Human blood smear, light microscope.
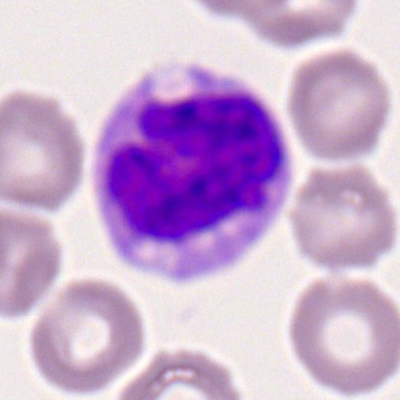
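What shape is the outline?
Roughly round.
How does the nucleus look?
Irregular, with folds and indentations in its contour, and it fills most of the cell, leaving a moderate rim of cytoplasm.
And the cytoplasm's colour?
A pale lilac-blue.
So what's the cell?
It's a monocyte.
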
